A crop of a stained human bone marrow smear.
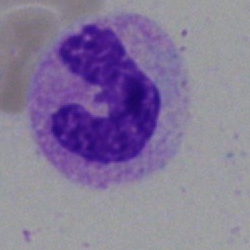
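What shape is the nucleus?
Curved like a horseshoe, opening to the left.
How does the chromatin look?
Dark purple and coarsely clumped.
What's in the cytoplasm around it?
Fine, faint pinkish-purple granules, and the cytoplasm surrounds the nucleus on all sides.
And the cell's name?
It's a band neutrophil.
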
